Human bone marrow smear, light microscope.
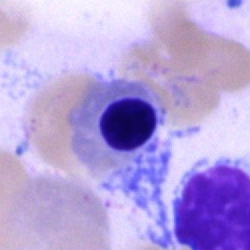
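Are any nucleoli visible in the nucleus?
No, none can be seen.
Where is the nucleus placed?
Off-centre, towards the right side of the cell.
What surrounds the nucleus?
A moderate rim of pale greyish-blue cytoplasm without granules.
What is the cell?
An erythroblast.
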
